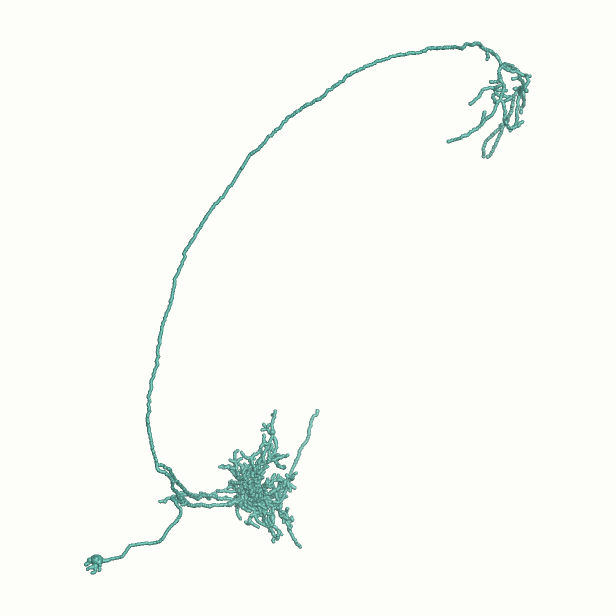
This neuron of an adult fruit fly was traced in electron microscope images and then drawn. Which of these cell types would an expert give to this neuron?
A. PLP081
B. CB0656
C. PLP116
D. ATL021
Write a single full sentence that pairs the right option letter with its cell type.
Named in option A, PLP081 is the cell type of the neuron.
